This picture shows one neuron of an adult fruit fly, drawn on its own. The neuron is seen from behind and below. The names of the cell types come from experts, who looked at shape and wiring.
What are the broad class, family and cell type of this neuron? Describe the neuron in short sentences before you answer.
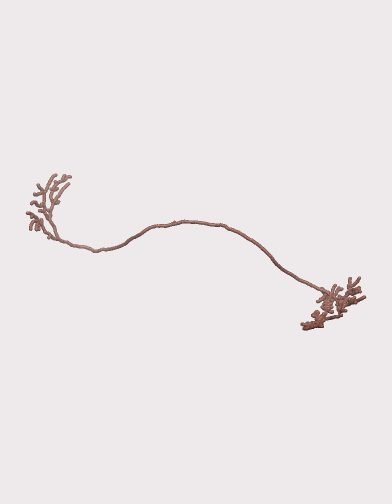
As drawn here it is wider than it is tall. This is a visual projection neuron. The family is hemilineage VPNl&d1_lateral. It is of cell type MeVPMe9.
